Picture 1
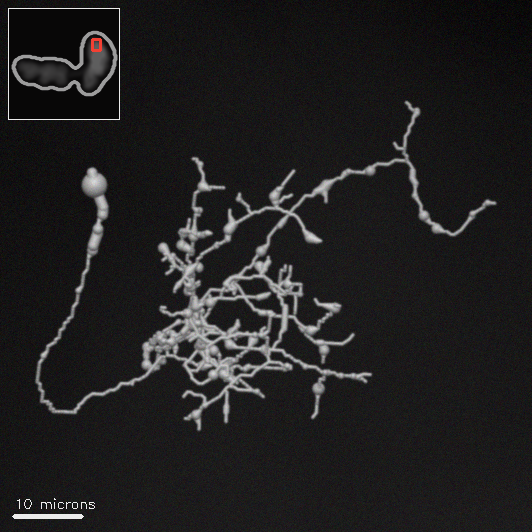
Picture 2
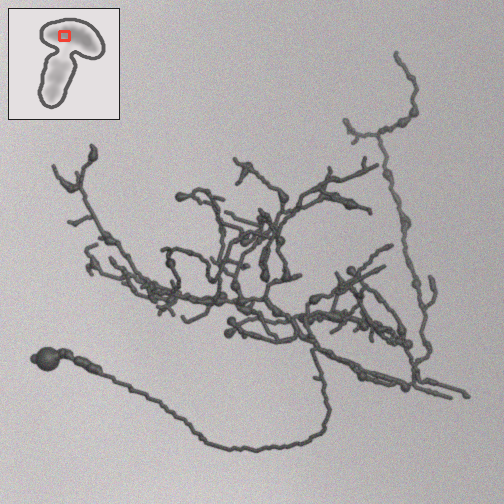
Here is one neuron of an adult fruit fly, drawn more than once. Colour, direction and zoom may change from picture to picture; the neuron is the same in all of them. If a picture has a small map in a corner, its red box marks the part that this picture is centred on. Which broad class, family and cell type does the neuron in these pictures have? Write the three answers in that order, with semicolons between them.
central-brain intrinsic neuron; hemilineage SLPp&v1_posterior; LHPV4b3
